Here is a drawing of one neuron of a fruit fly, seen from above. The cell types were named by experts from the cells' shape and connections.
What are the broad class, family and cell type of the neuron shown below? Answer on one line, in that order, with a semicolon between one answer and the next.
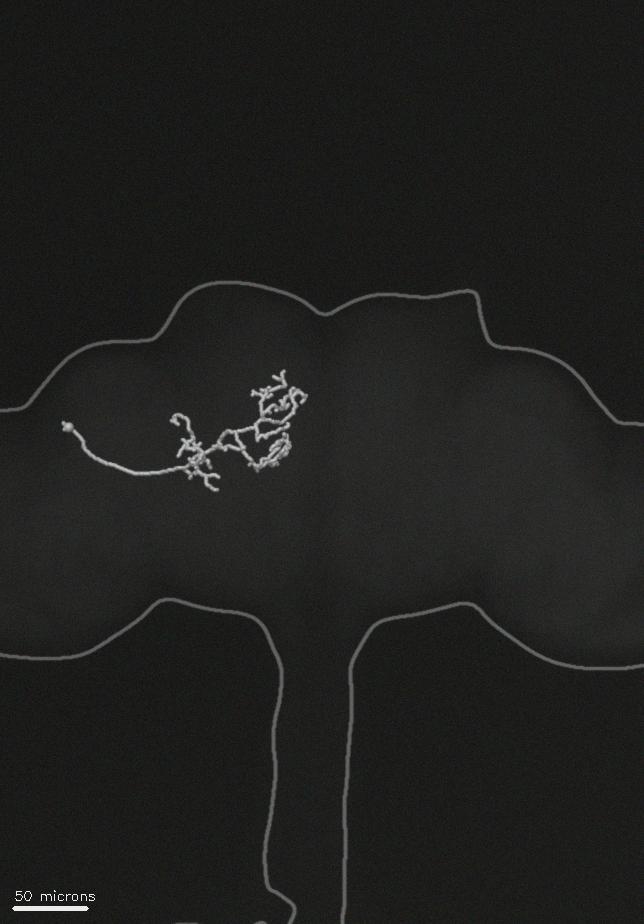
central-brain intrinsic neuron; hemilineage SIPa1_ventral; SMP025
